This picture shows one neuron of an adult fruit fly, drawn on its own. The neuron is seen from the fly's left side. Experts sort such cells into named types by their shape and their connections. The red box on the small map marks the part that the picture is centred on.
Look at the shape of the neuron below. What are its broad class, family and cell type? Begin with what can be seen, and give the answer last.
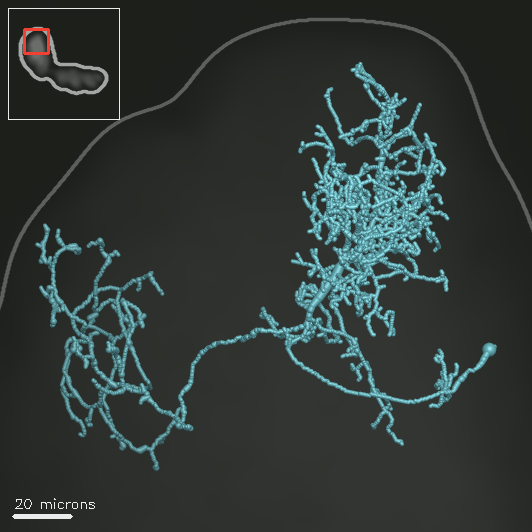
From left to right in the picture it spans about 160 microns. As drawn here it is about as wide as it is tall. It is a central-brain intrinsic neuron. The family is hemilineage DL1_ventral. It is of cell type LHPV8a1.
